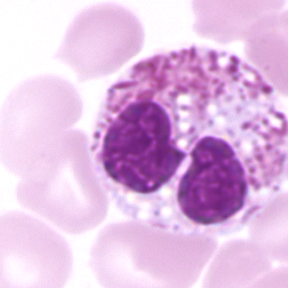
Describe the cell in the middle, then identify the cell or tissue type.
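First, the outline: roughly round, with no surface projections. Next, the nucleus: two lobes lying side by side in the lower half of the cell, with no nucleoli visible in either lobe. Then the cytoplasm: filled with coarse pink-red granules, packed most densely in its upper part. This is an eosinophil.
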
